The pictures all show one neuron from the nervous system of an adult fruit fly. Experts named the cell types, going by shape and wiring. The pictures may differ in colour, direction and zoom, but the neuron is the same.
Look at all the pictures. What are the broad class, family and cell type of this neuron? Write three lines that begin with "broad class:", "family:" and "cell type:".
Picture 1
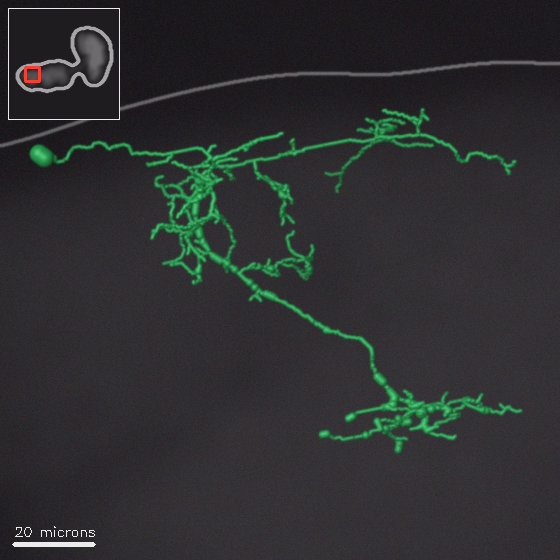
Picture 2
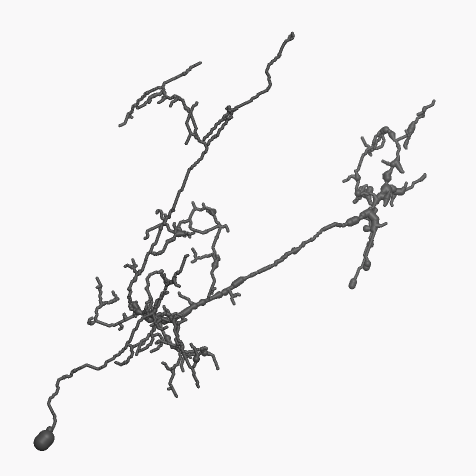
broad class: nerve-cord intrinsic neuron
family: hemilineage 19A
cell type: IN19A088_c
